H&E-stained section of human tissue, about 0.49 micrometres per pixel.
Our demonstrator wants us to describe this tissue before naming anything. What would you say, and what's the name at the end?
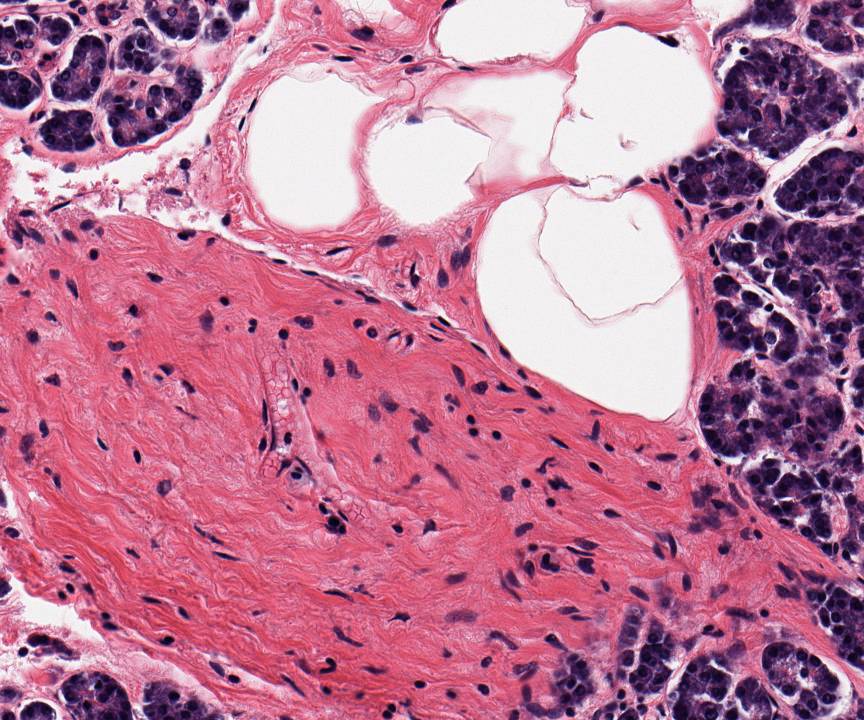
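A broad band of pink fibrous tissue runs diagonally across the field from the left edge toward the lower right, its fibres wavy. Along the right edge lie acini with deep purple cytoplasm, grouped in rounded clusters separated by thin strands of pink connective tissue. The tissue is pancreas.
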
